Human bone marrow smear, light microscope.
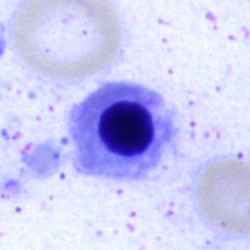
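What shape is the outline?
Angular and somewhat polygonal, not smoothly round.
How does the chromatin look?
Uniformly dense and very dark, with no visible internal pattern.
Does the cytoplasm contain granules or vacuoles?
Neither is seen.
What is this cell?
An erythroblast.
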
